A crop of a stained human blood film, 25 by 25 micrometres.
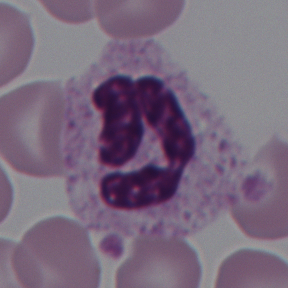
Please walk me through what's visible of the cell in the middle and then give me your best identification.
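Point one, the nucleus, curves around a central area of pale cytoplasm. Point two, the chromatin, is dark purple and coarsely clumped. Point three, the cytoplasm, is plentiful and pale lilac, with fine purplish granules scattered throughout. Last, the name: segmented neutrophil.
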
